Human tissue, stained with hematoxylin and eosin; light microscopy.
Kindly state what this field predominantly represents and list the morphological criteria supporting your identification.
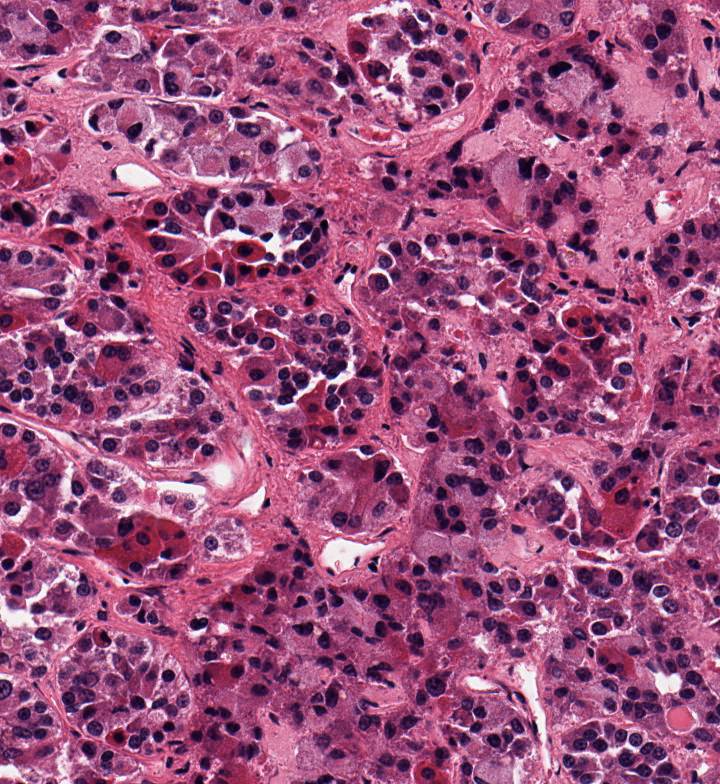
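What you're looking at is the pars distalis of the pituitary. See how scattered cells with deep red, intensely eosinophilic cytoplasm stand out among paler pink-purple cells, mostly on the left.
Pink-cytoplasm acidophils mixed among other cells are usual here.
The nuclei are round, dark and fairly uniform in size. Stroma is scant, only delicate strands between the nests, and small thin-walled vascular spaces sit within the septa, one near the centre of the lower half.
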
